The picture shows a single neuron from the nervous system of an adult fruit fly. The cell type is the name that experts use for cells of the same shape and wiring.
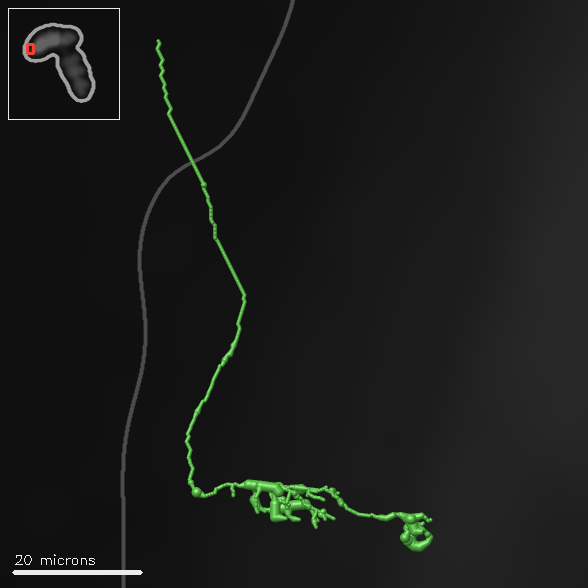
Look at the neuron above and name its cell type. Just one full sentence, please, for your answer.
The cell type name for this neuron is L5.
